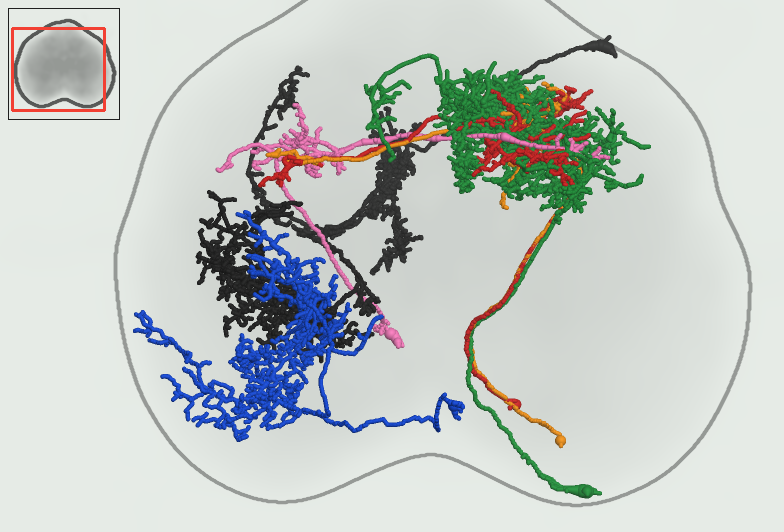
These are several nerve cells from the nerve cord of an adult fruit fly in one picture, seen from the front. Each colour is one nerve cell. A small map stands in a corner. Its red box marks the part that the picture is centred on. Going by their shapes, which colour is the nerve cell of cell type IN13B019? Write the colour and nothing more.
blue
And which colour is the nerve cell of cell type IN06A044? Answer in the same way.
red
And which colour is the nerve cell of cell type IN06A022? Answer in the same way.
pink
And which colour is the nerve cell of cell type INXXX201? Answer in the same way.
black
